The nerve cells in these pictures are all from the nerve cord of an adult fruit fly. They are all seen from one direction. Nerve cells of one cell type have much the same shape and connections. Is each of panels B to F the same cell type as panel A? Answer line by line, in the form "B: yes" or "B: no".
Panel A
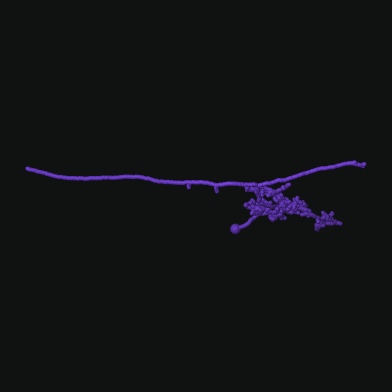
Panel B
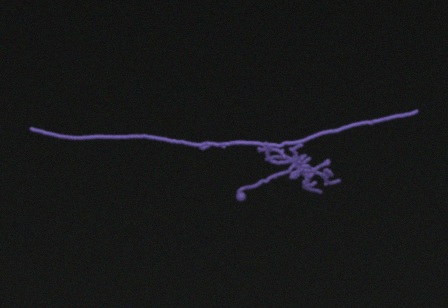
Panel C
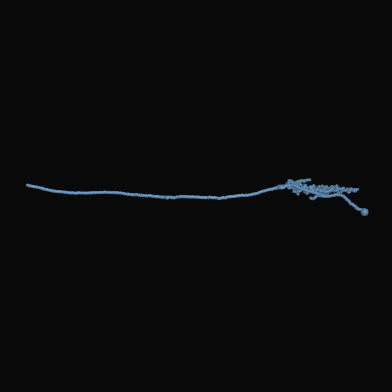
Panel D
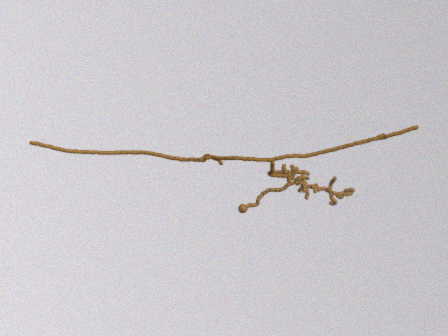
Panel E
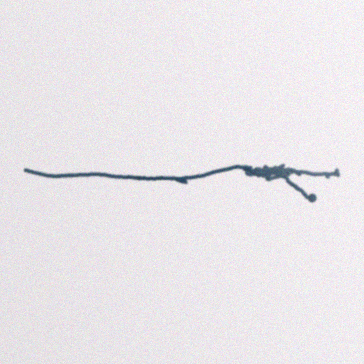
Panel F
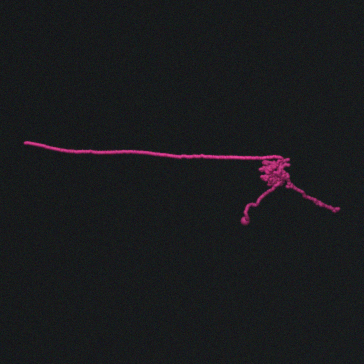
B: yes
C: no
D: yes
E: no
F: no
